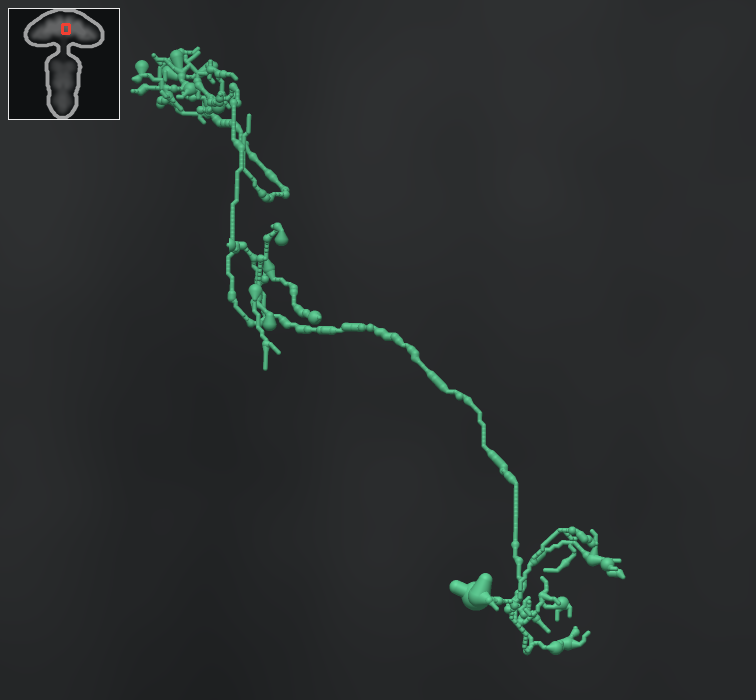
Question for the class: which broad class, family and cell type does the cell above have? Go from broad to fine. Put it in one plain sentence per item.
A central-brain intrinsic neuron of class CX, type PFNa.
